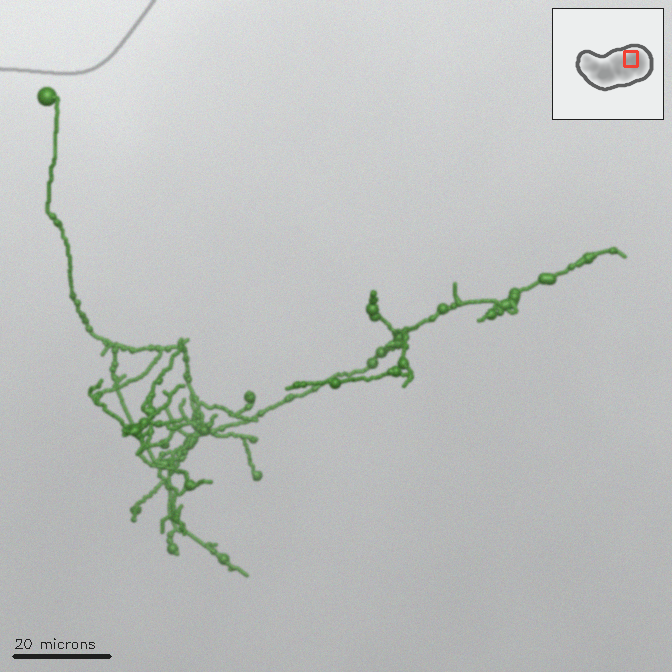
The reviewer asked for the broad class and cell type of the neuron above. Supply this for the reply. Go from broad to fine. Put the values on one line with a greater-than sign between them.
central-brain intrinsic neuron > CB2869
